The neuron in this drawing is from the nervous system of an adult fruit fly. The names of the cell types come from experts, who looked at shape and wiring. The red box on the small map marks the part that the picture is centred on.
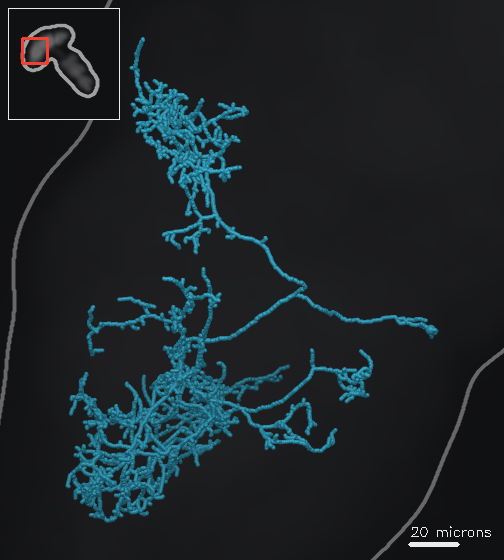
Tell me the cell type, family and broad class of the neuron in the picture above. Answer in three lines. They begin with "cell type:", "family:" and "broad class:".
cell type: LHPV10b1
family: hemilineage DM4_dorsal
broad class: central-brain intrinsic neuron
